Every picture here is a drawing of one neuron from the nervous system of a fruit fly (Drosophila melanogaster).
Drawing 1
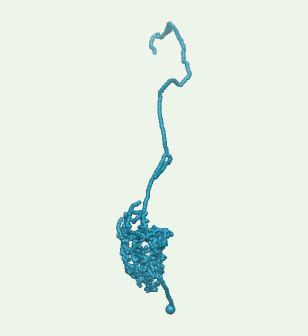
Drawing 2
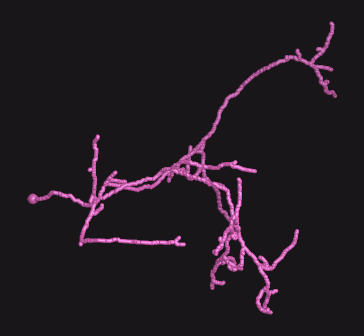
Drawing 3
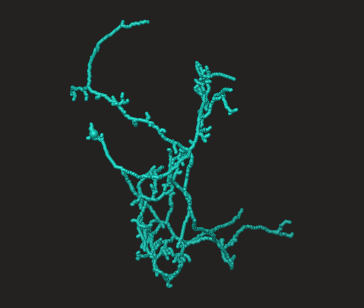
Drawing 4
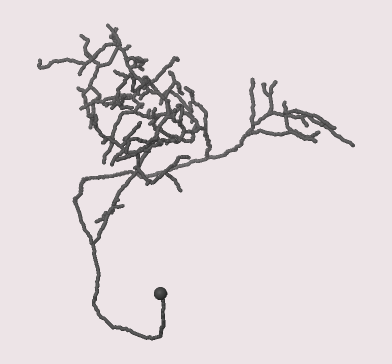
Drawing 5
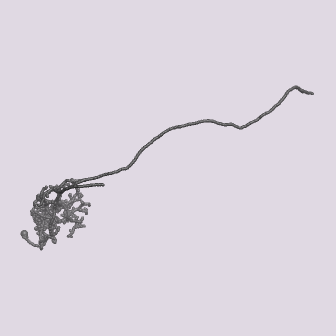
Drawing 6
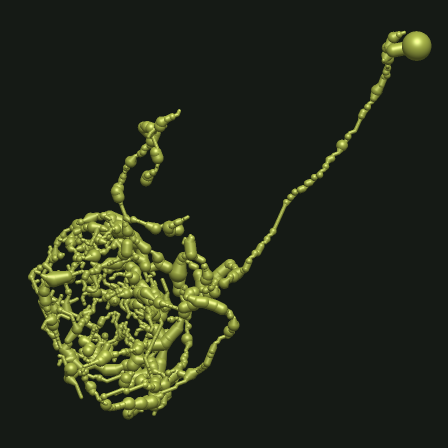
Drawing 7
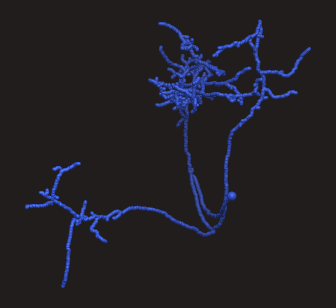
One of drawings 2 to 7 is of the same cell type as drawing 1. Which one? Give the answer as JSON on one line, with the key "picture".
{"picture": 5}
